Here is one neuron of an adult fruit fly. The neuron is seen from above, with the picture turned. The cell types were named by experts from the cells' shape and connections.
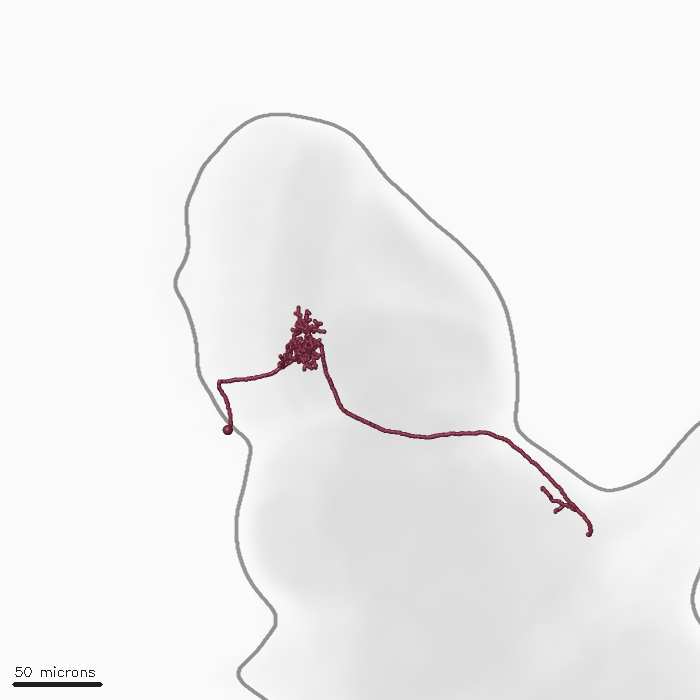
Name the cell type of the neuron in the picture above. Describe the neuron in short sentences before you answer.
It lies in the brain. By the scale bar it is about 200 microns wide in this view. It is a visual projection neuron. It is of cell type MeVP6.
